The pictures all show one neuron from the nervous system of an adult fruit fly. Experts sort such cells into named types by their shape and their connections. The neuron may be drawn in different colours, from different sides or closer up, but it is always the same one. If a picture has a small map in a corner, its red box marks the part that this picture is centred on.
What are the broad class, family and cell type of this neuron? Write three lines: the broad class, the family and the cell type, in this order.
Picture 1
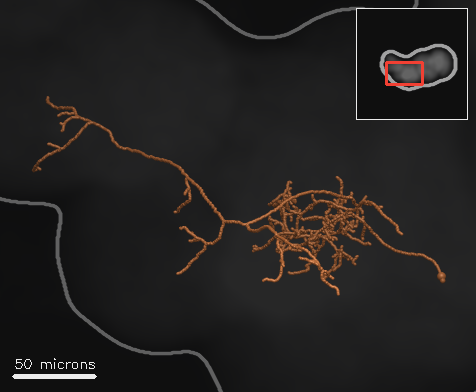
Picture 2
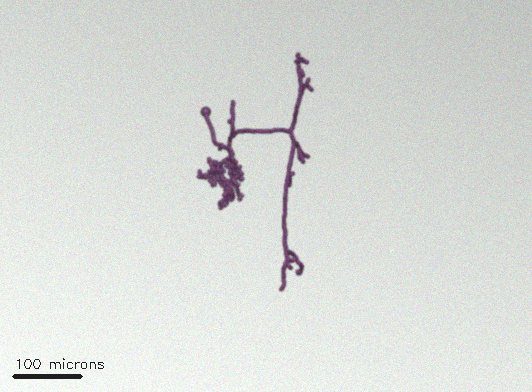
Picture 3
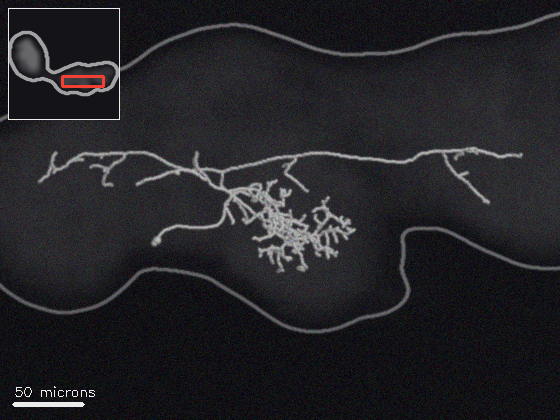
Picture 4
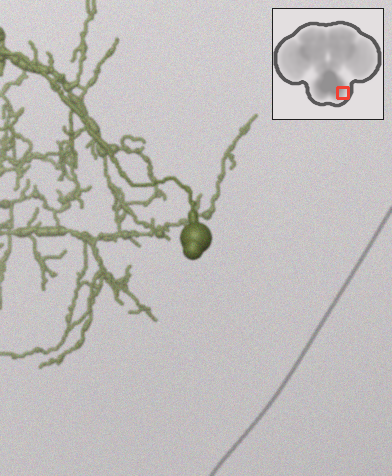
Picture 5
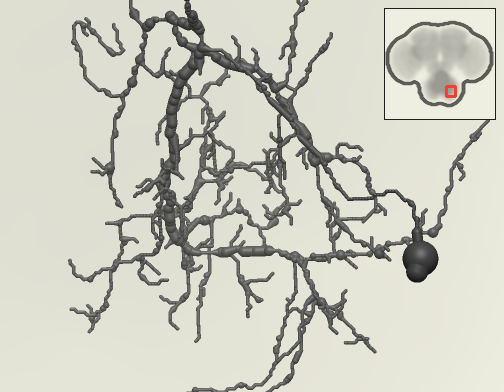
nerve-cord intrinsic neuron
hemilineage 08B
IN08B054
